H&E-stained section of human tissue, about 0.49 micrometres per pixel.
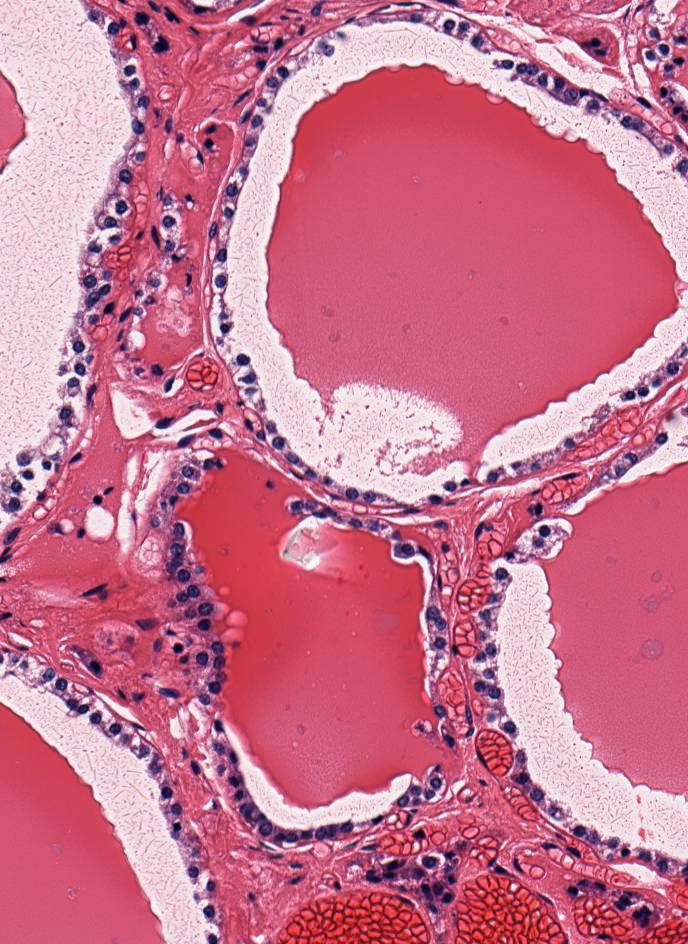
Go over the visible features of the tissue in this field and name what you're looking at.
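Large, rounded follicles filled with homogeneous pink material occupy most of the field. A single layer of low cuboidal to flattened epithelial cells with round, dark nuclei lines each follicle, running as a smooth row without papillary folds. Thin strands of pink fibrous stroma with scattered spindle-shaped nuclei separate the follicles. This tissue is thyroid.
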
